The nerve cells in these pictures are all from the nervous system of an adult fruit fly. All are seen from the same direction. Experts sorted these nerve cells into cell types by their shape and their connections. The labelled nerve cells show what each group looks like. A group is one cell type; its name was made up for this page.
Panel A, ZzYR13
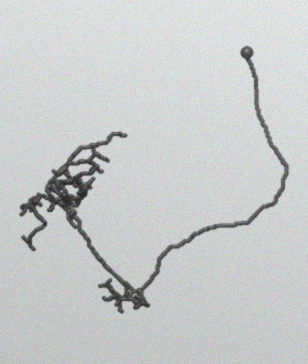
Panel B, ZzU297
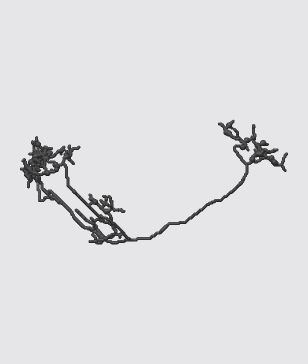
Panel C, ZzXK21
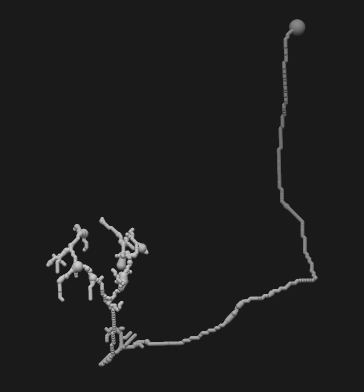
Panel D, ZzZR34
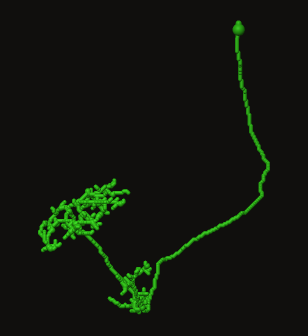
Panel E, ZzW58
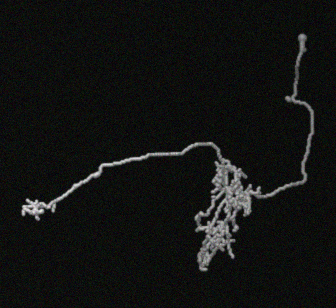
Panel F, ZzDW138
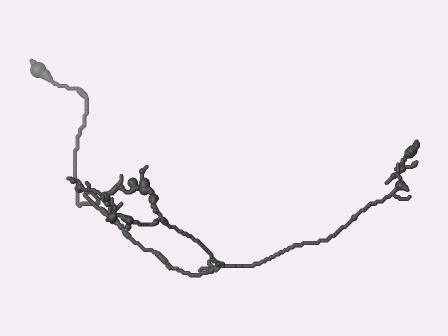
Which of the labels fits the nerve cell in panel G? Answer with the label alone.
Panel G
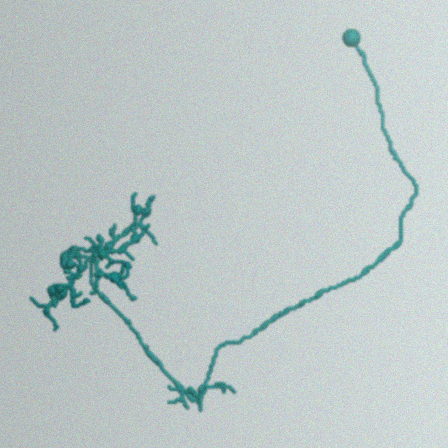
ZzYR13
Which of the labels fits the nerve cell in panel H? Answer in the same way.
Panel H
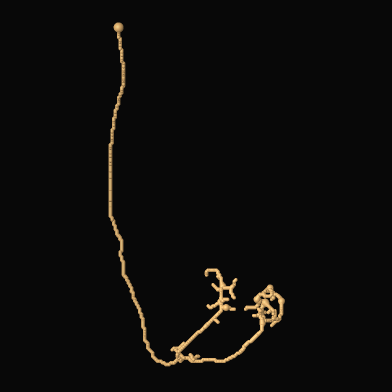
ZzDW138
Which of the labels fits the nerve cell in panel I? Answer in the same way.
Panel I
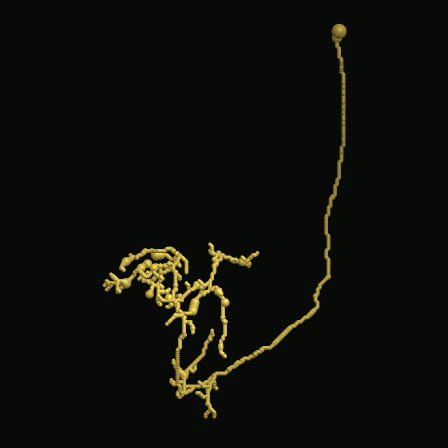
ZzYR13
